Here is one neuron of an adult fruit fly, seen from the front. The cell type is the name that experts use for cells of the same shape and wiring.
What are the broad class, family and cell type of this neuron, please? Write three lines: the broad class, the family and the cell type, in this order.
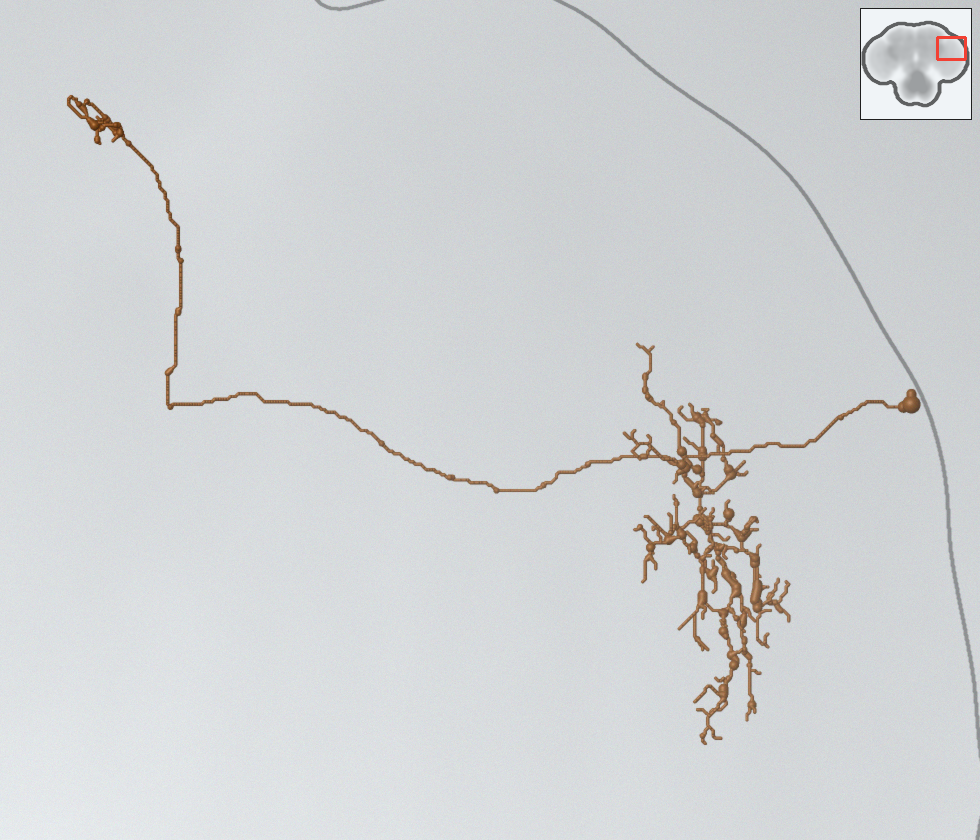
visual projection neuron
MeTu
MeTu1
